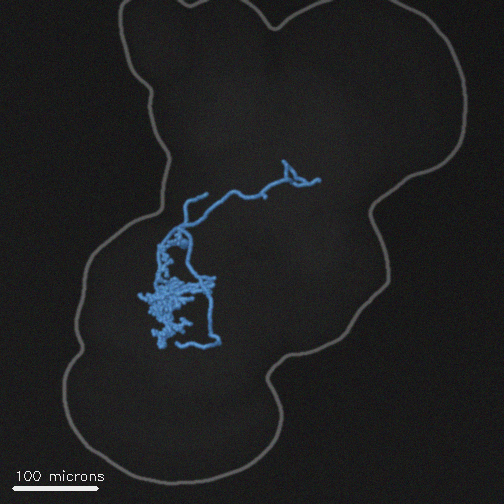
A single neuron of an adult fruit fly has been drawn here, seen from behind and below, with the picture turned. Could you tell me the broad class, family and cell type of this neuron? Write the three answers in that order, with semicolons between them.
central-brain intrinsic neuron; hemilineage SMPad1; SIP121m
